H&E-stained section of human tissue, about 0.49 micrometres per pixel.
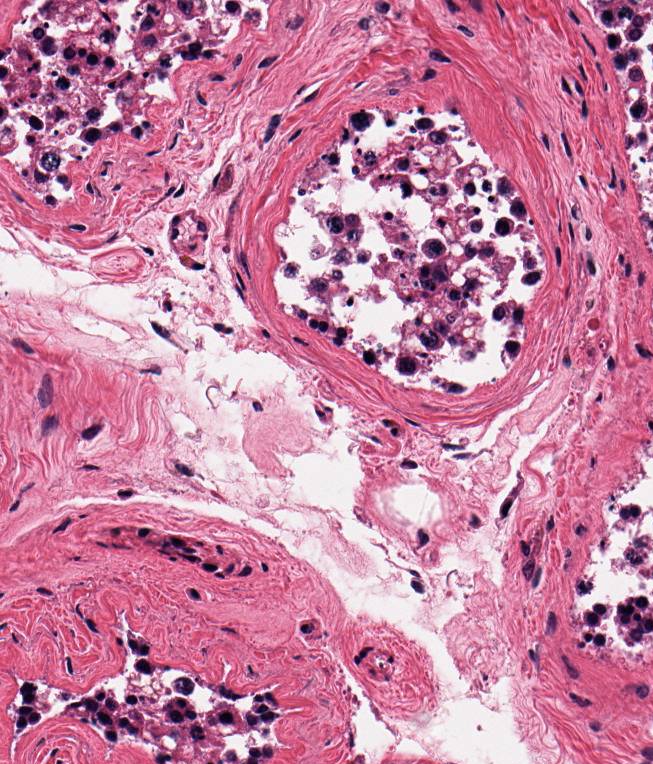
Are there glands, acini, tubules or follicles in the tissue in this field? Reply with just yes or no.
Yes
